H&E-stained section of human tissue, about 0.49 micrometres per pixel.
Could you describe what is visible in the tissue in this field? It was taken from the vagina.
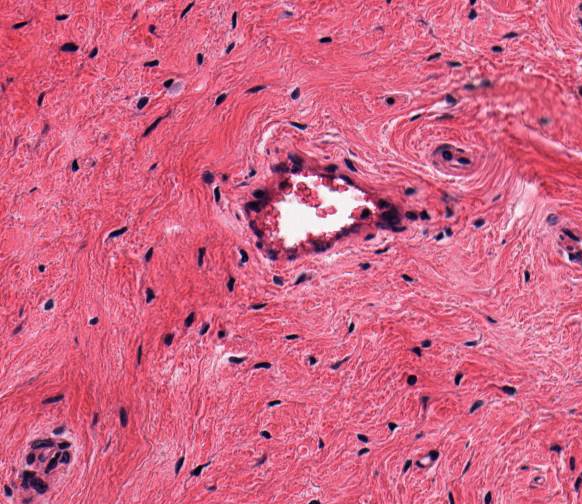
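No epithelium is present; the entire field consists of dense pink fibrous tissue. Its nuclei are small, dark and elongated, sparse and widely spaced. At the lower left corner lies a small, tight cluster of dark nuclei.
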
